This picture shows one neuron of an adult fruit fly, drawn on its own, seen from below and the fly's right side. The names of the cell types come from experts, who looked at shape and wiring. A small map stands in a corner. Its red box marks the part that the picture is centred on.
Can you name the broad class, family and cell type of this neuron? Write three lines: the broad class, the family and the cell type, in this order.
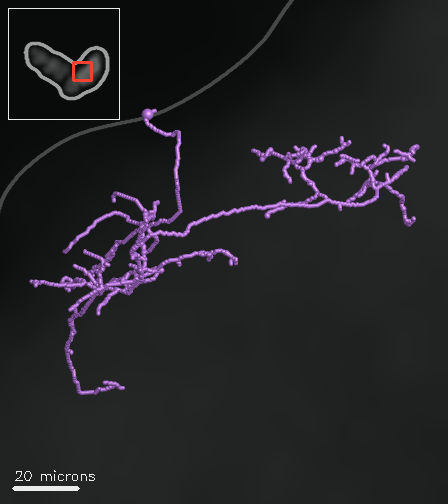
central-brain intrinsic neuron
hemilineage DM3_dorso_lateral
SMP319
